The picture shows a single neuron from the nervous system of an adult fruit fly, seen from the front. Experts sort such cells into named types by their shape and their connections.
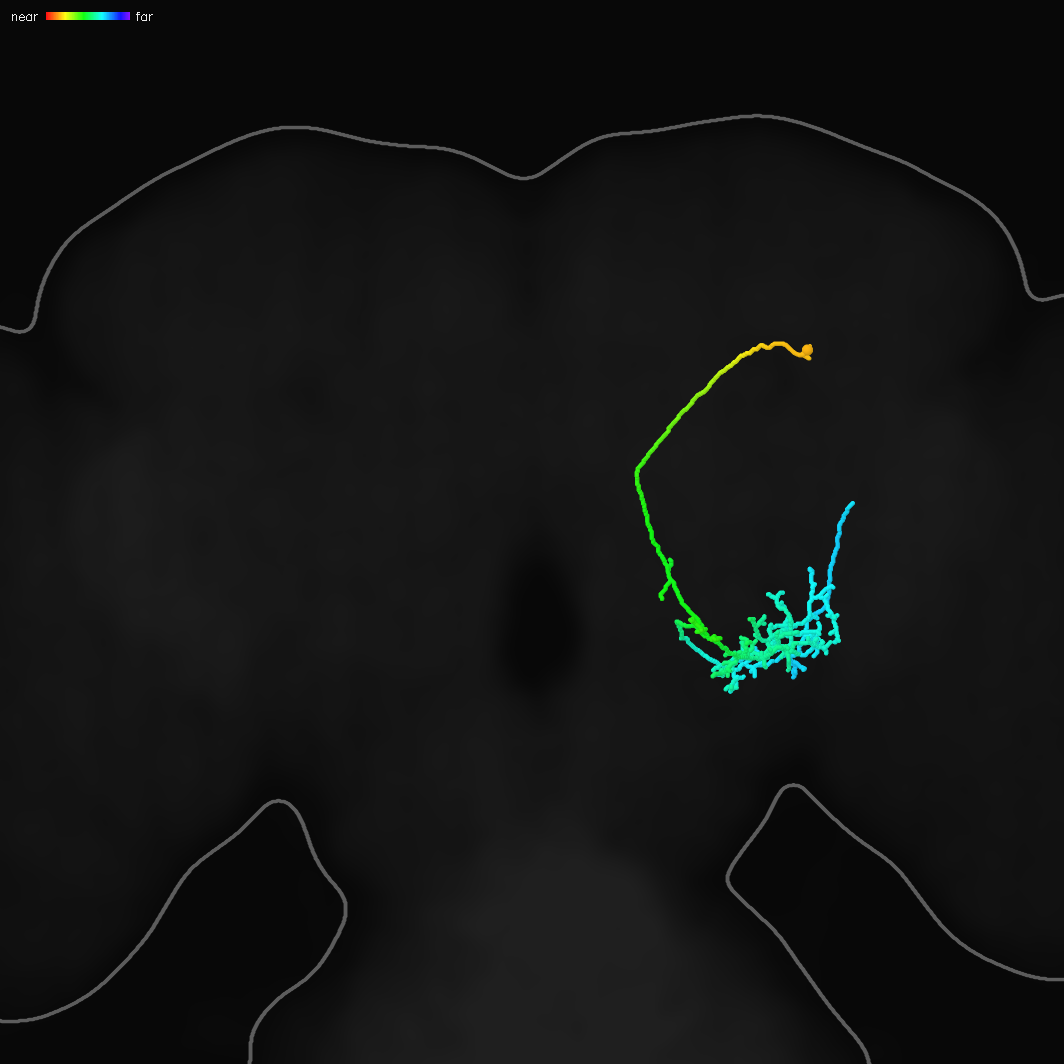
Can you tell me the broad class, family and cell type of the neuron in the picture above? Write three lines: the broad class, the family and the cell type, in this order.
central-brain intrinsic neuron
hemilineage WEDd1
CB1268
